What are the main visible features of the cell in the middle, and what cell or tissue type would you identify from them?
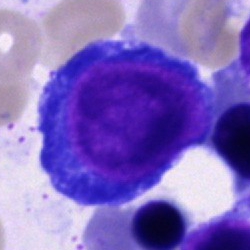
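Notice how deep a blue the cytoplasm is. The chromatin looks fine rather than coarsely clumped, and there are no distinct granules in the cytoplasm. That small, dark, round nucleated cell below and to the right is a separate cell. This one is a proerythroblast.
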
